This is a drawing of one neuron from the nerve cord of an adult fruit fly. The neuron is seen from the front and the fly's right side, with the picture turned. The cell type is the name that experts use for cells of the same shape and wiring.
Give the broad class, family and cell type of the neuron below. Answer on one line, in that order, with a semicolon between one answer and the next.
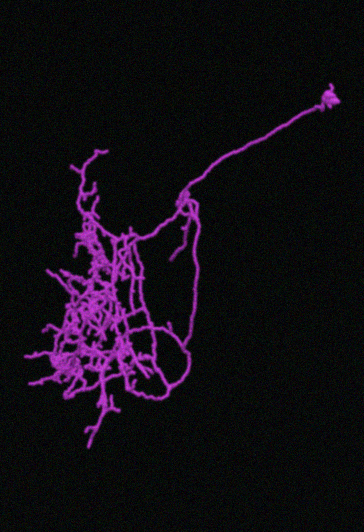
nerve-cord intrinsic neuron; hemilineage 07B; IN07B030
